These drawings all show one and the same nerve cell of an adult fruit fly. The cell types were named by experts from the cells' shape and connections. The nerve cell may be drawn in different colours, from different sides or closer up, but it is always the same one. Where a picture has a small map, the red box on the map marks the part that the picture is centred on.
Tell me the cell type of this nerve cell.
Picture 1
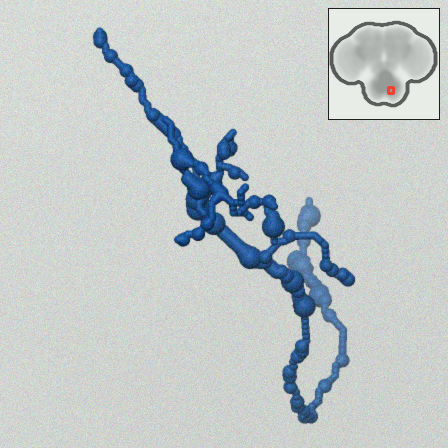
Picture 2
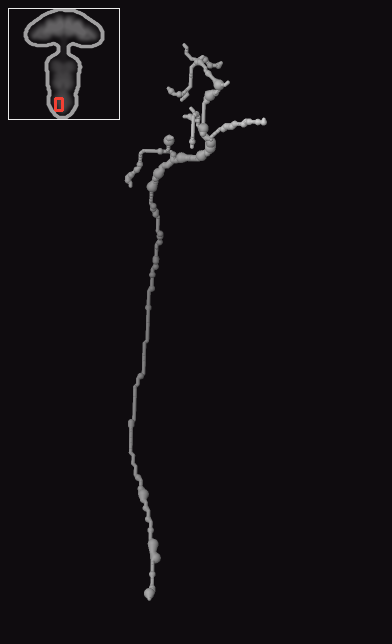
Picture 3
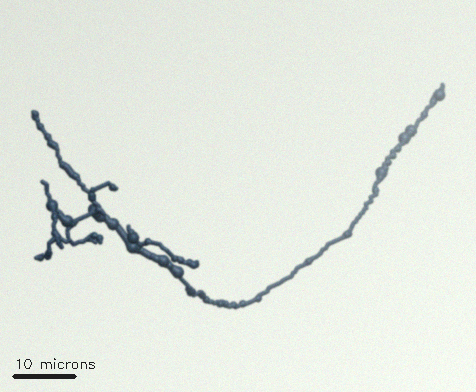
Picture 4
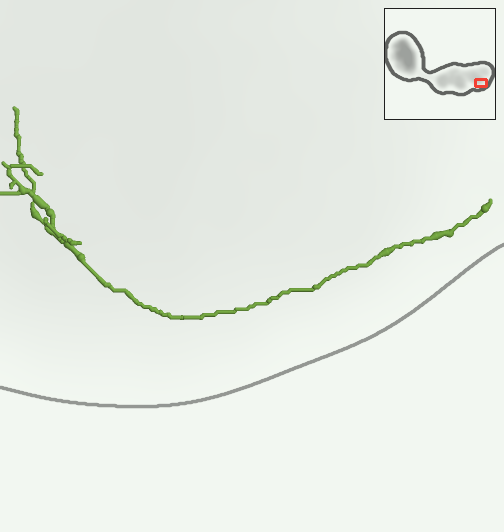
SNta20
